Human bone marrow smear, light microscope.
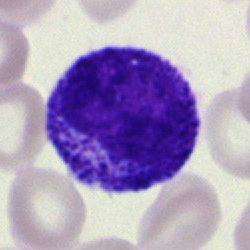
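Promyelocyte in the middle of a stained bone marrow smear. The outline looks round, and I see no projections or blebs on the surface. What cytoplasm I can see makes a narrow crescent at the lower left. Within it sit coarse dark purple granules.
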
